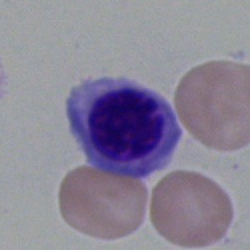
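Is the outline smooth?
No, it is irregular, with a slightly ragged edge on the left side.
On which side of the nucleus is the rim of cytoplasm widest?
On the left side.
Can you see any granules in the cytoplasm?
None are visible.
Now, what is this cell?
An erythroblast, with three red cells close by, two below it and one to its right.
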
